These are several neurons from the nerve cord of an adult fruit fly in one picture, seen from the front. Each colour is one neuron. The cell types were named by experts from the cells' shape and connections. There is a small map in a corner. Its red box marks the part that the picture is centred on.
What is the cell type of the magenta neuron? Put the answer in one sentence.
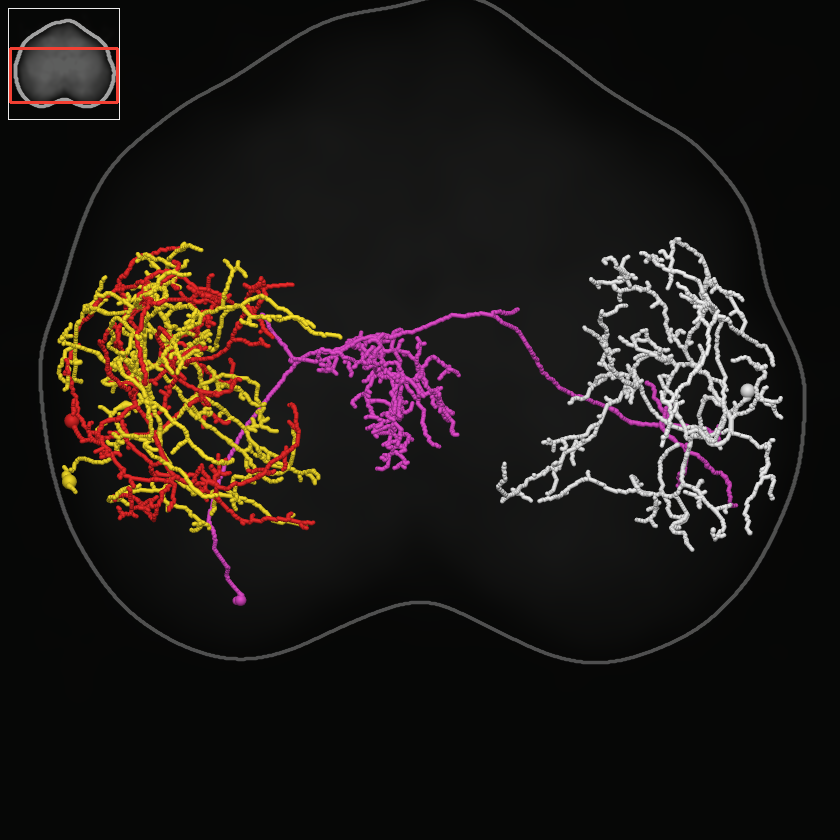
The cell type is IN07B080.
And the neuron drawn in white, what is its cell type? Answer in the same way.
The cell type is IN03A085.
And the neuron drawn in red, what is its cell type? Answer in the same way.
The cell type is IN03A046.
